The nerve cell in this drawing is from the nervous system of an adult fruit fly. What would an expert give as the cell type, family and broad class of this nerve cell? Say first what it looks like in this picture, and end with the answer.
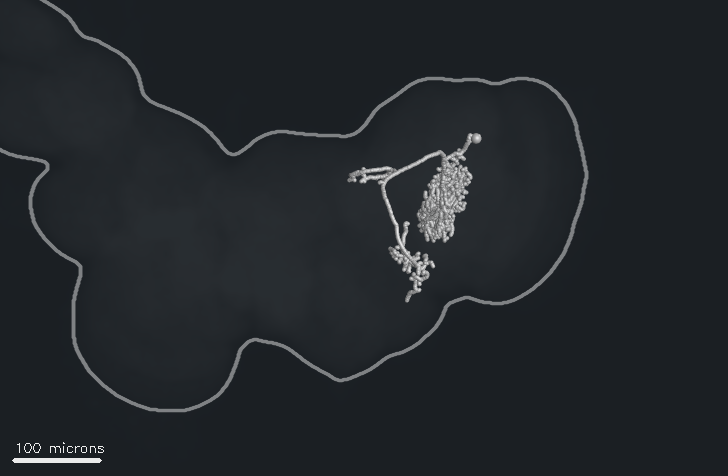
From top to bottom in the picture it spans about 190 microns. In this view it is taller than it is wide. Its cell type is LoVP90c. Its family is hemilineage LHl4_posterior. This is a visual projection neuron.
